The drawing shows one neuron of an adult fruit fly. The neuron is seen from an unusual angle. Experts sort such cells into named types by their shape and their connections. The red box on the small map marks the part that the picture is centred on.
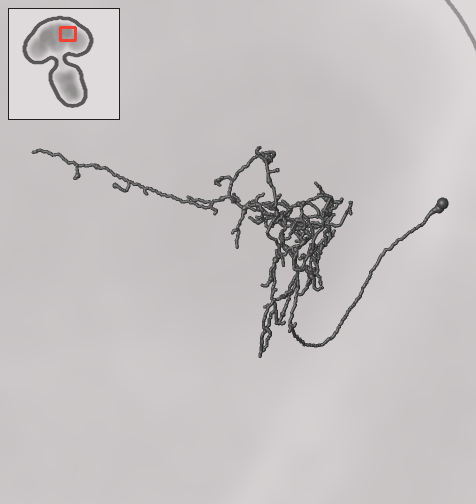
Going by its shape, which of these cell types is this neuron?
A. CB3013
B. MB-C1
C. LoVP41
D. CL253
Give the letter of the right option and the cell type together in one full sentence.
The neuron, by cell type, is CB3013, option A.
